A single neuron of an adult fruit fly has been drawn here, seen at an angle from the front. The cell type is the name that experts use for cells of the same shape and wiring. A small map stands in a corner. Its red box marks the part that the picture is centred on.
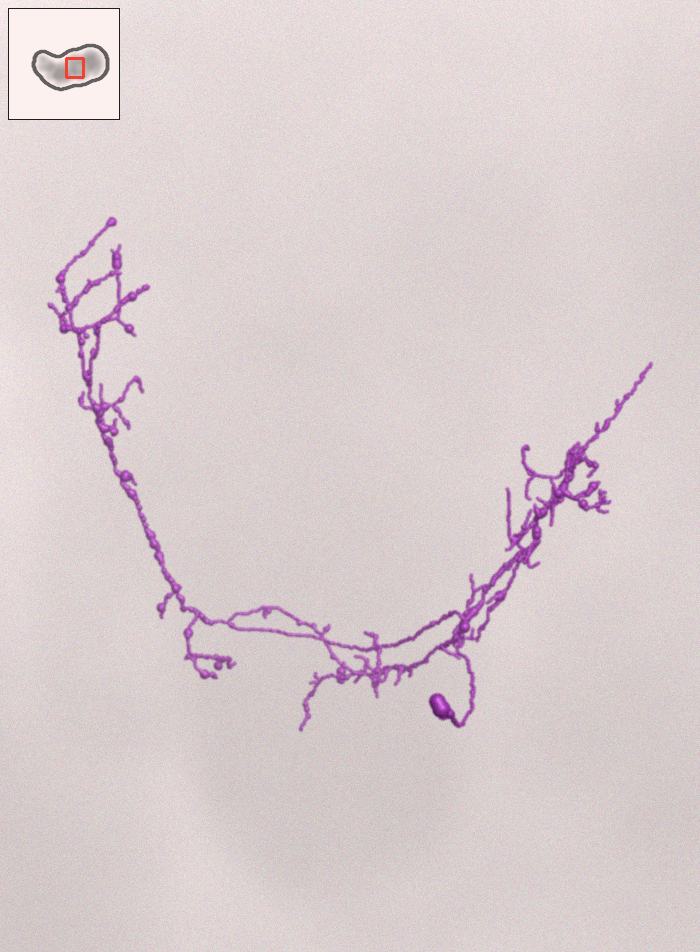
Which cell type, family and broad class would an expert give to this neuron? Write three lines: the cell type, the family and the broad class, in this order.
WEDPN17_a2
hemilineage LALa1_posterior
central-brain intrinsic neuron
